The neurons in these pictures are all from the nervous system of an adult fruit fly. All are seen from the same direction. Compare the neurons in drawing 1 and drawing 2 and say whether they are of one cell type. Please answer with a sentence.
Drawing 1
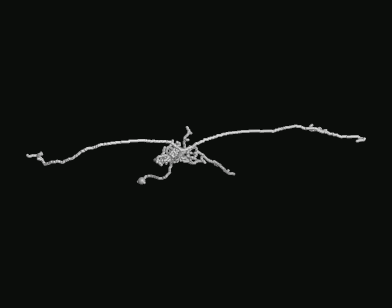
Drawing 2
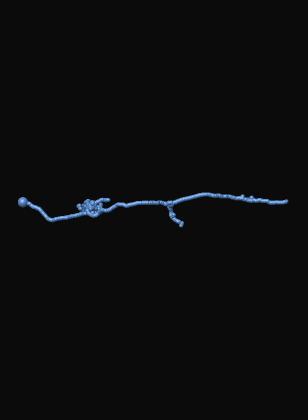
They are of different cell types.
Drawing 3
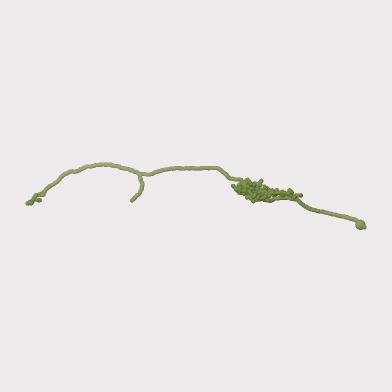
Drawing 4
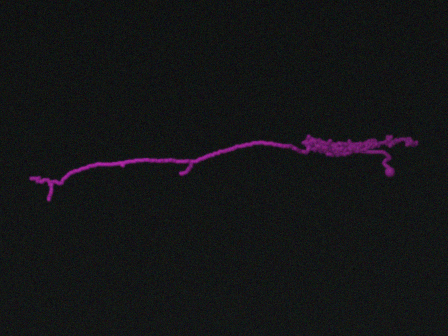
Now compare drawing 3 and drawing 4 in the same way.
They are of the same cell type.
